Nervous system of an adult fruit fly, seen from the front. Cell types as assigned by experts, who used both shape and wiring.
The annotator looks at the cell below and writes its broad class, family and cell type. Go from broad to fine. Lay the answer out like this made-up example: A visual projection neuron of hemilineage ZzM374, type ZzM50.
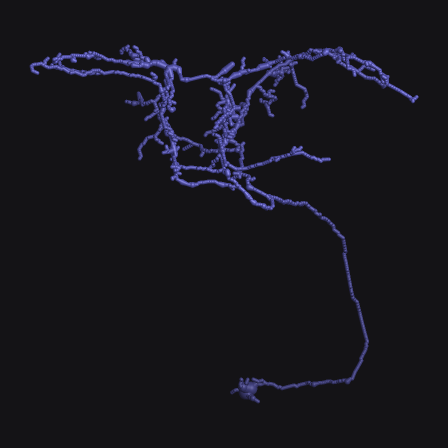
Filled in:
A nerve-cord intrinsic neuron of hemilineage 07B, type IN07B030.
